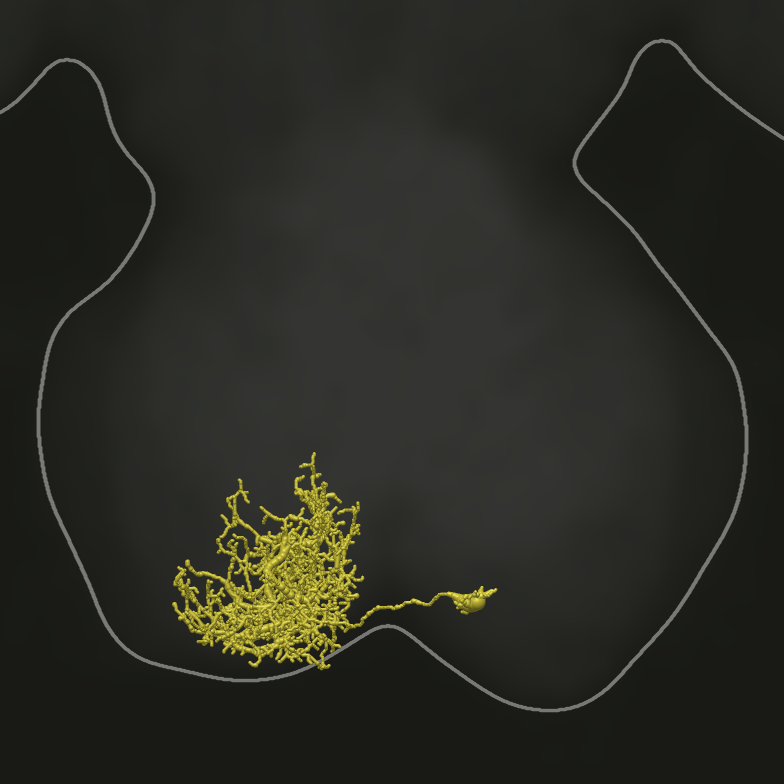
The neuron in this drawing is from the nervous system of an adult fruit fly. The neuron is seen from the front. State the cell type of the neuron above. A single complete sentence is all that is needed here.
What this neuron is, by cell type, is IN13B010.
